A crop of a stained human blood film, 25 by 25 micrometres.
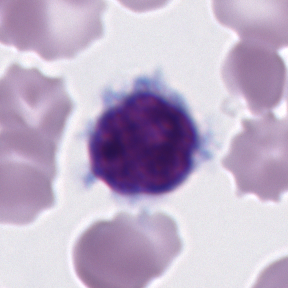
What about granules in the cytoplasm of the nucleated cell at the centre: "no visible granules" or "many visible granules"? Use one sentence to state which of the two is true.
There is no granule to be seen in the cytoplasm of this cell.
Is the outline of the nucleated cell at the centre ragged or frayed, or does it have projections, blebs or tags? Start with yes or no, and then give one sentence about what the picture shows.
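Yes. Many fine, ragged, hair-like projections stick out from the edge of the cell.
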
